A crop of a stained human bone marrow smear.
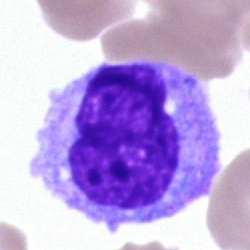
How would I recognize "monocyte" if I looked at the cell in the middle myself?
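The nucleus catches my eye first: there's a notch cut into its upper right side. That notch goes with a monocyte.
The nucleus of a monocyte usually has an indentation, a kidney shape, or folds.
Then there are the few small clear vacuoles in the cytoplasm, which go with it as well.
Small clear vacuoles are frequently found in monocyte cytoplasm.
Beyond those, I'd simply note a fine, dusty granular texture to the cytoplasm, and small blunt bumps along the cell margin, plainest on the lower and left edges.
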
